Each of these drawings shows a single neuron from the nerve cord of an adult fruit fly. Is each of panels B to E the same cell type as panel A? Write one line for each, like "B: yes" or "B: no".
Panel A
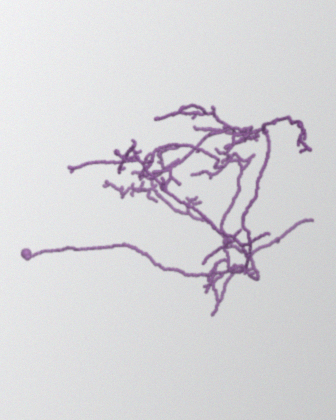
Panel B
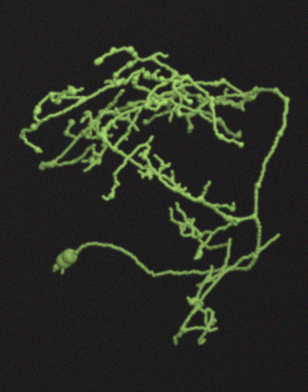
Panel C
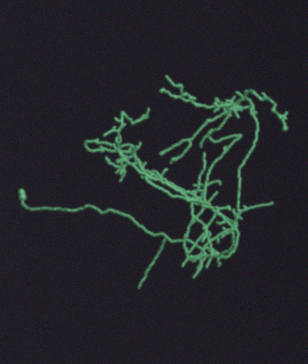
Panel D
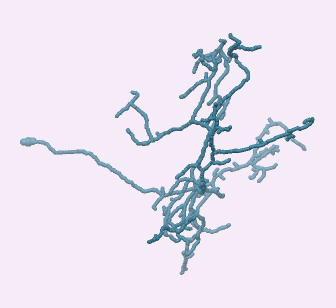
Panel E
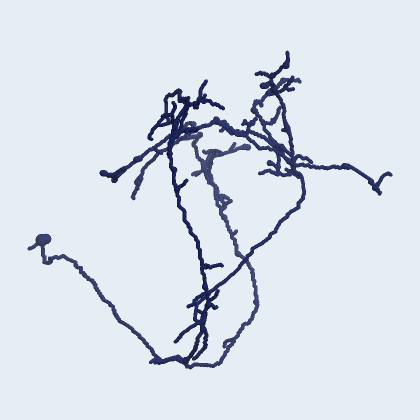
B: yes
C: yes
D: yes
E: no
